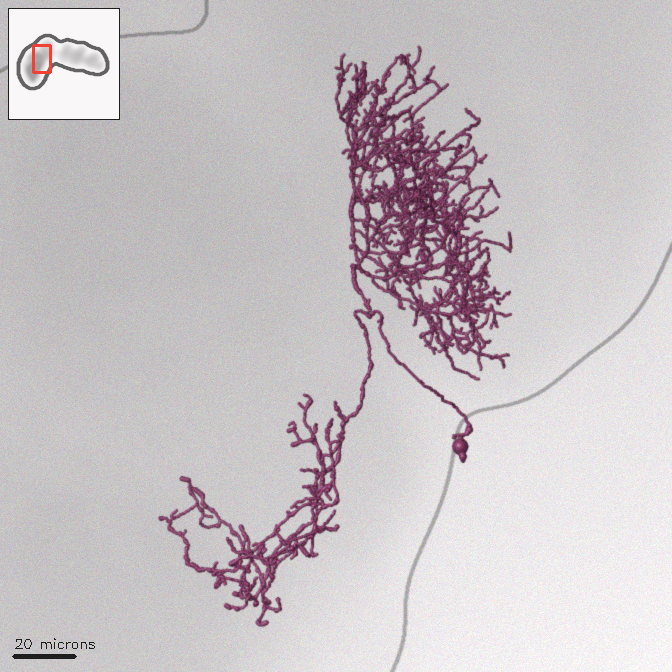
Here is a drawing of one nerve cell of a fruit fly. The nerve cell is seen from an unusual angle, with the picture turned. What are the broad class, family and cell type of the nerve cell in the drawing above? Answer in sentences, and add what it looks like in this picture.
It is a visual projection neuron. Its family is hemilineage VPNp&v1_posterior. It is of cell type LoVP59. By the scale bar it is about 190 microns tall in this view. The picture shows more than a hundred branch ends.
